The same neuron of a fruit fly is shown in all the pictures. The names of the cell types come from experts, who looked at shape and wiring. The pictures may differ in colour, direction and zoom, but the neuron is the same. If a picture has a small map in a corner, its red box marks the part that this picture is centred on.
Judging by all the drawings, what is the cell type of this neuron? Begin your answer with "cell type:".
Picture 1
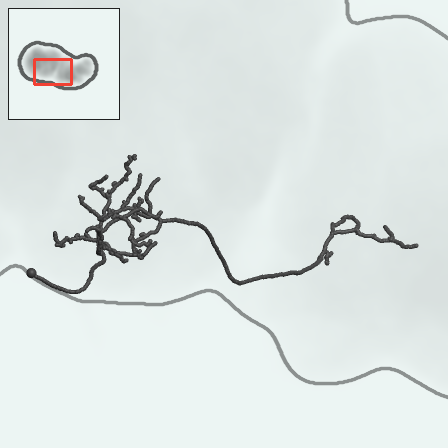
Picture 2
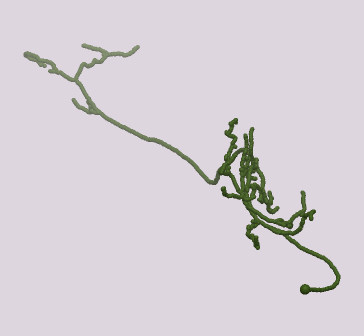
cell type: DNg12_b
